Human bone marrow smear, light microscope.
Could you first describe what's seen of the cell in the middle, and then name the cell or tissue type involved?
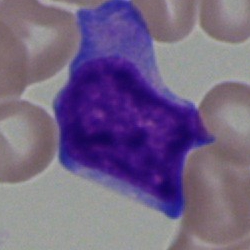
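The outline is irregular and angular, with pointed corners, and a pointed projection juts from the right side. Most of the cell is filled by the nucleus, whose chromatin stains a dense, dark purple. The cell is a blast.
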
